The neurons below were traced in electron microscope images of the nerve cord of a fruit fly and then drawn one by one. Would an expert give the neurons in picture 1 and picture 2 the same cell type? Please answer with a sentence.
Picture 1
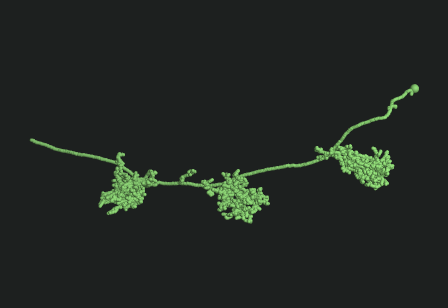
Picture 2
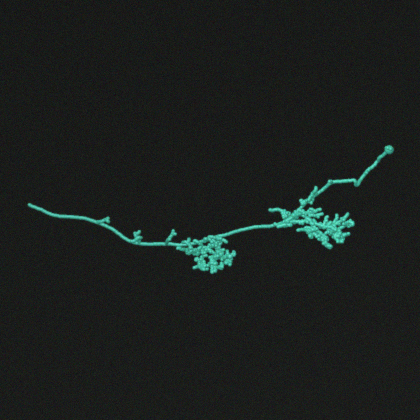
They are of different cell types.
